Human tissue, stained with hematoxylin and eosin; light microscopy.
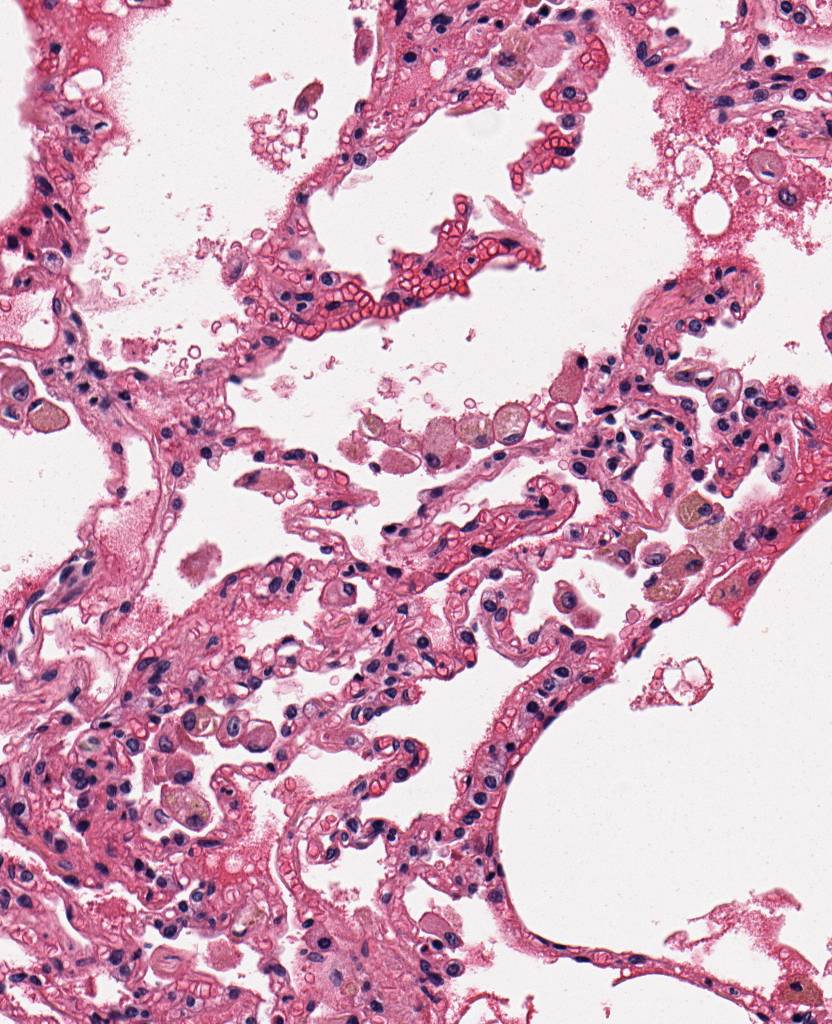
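Lung, H&E. Notice the large rounded cells free in the spaces, mostly centre and lower left, their abundant cytoplasm holding golden-brown granular pigment. In the upper centre, capillaries packed with bright red blood cells bulge from the walls. At the lower left the walls are thickened and crowded with small dark round nuclei. The long curved wall on the lower right is lined by flattened cells with thin elongated nuclei.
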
